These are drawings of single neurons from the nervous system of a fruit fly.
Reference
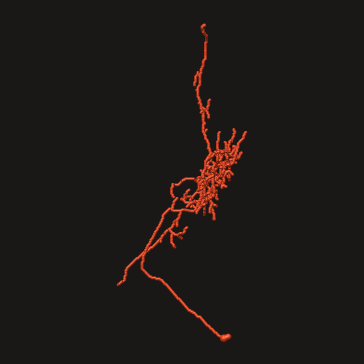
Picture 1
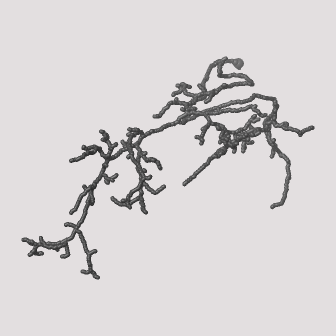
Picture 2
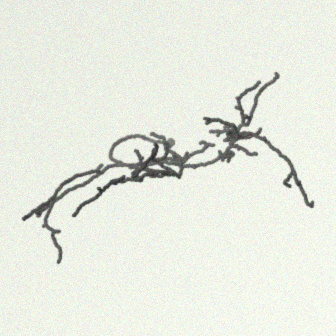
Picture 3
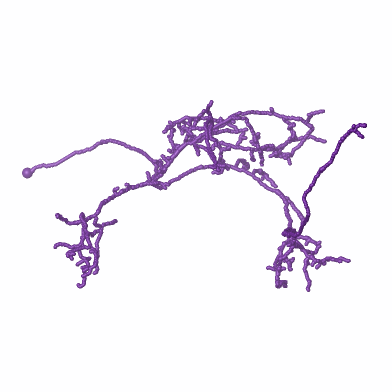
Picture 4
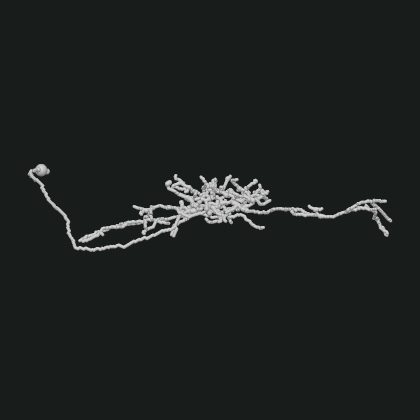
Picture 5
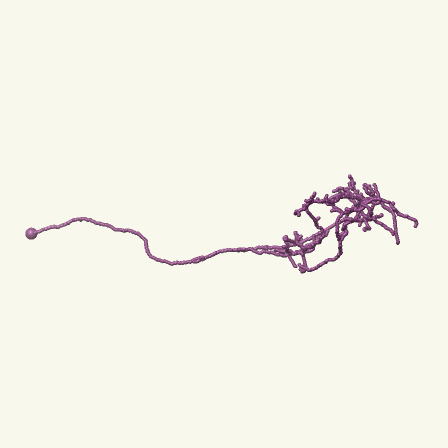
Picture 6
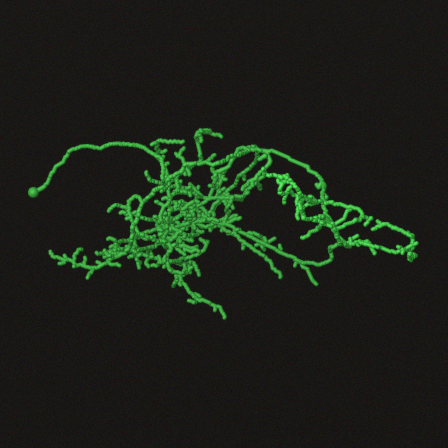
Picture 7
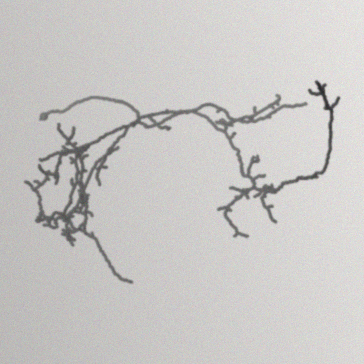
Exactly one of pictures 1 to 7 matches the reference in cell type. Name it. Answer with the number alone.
4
